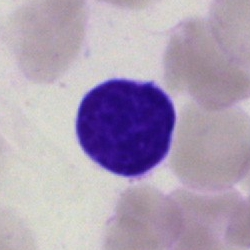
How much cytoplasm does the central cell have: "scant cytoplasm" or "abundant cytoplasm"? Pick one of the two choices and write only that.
Scant cytoplasm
